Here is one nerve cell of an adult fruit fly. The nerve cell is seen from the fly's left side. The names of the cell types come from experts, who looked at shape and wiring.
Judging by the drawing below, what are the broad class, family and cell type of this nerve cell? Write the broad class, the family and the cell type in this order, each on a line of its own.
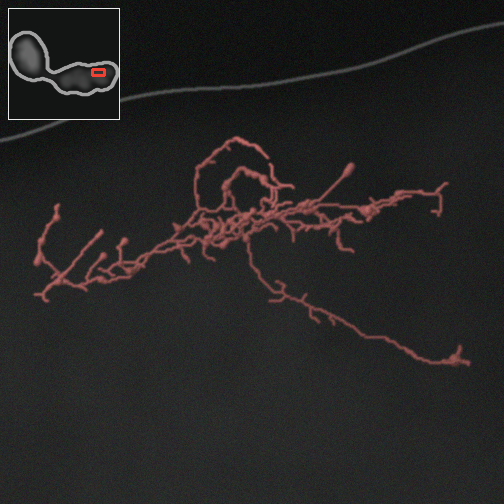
nerve-cord intrinsic neuron
hemilineage 02A
IN02A064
